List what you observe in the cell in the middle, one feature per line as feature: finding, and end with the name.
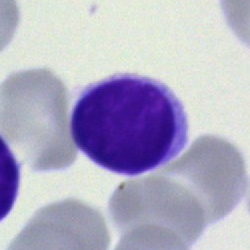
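Outline: round to slightly oval, smooth edge
Chromatin: dense, dark purple throughout
Cytoplasm: thin rim, paler bluish-lilac, mainly right side
Surface: no projections or blebs
Cell: lymphocyte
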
